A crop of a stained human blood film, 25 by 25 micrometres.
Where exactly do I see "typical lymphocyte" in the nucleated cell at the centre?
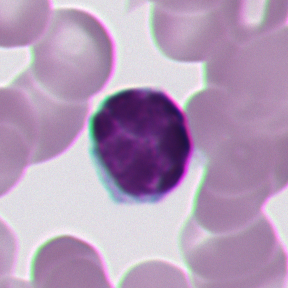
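Dark purple, coarsely clumped chromatin is the part of this cell that goes with a typical lymphocyte.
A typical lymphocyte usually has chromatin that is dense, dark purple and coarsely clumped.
You can also see that the nucleus is a single unlobed mass filling nearly the whole cell. Only a thin, pale bluish rim of cytoplasm shows, mainly along the lower left edge.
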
